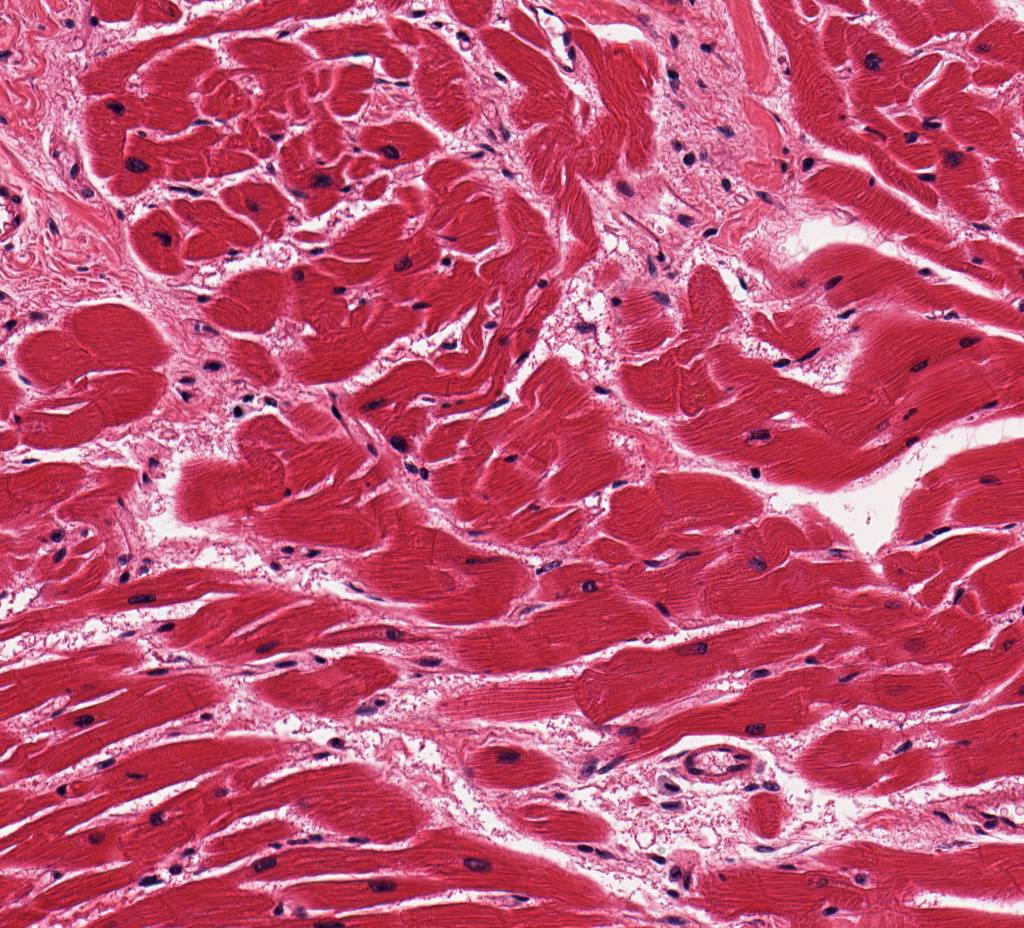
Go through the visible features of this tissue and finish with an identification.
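Below, fibres run lengthwise, roughly left to right; above, mostly cut across or obliquely in curving bundles. The muscle fibres branch, joining neighbours, cytoplasm deep, even eosin red. Loose pale pink connective tissue parts the bundles, widest across the middle. It's the left ventricle of the heart.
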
